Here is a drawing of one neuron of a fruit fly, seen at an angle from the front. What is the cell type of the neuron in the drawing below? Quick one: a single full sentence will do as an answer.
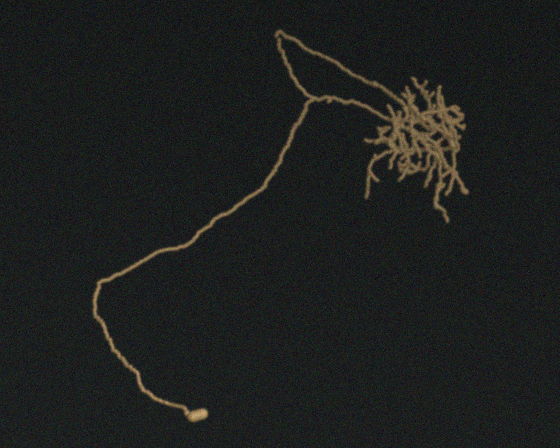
This neuron is included in the cell type PS072.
